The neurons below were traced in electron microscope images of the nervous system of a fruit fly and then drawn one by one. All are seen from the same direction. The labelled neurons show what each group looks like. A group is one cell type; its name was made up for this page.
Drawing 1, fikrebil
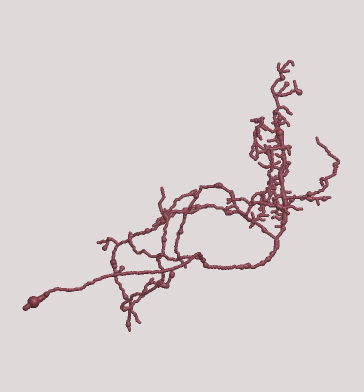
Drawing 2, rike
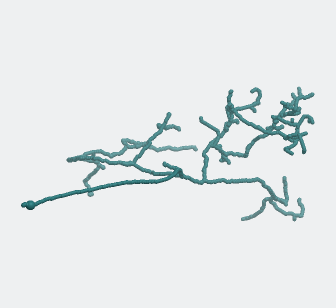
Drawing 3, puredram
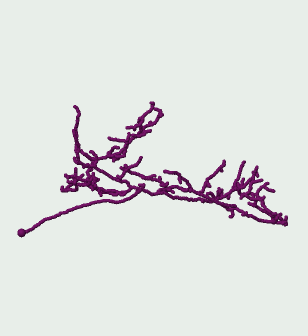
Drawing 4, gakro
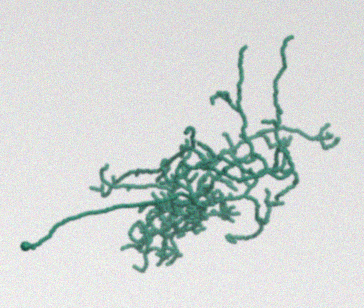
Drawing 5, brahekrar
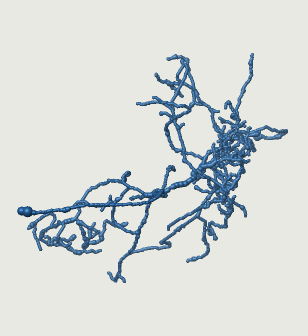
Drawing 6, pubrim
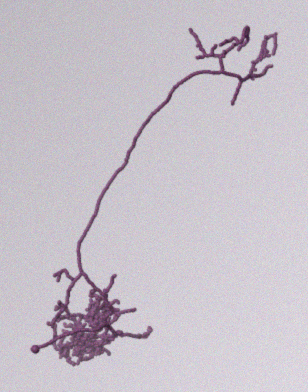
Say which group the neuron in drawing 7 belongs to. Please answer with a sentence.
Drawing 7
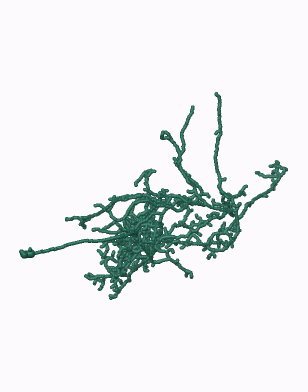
It belongs to gakro.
